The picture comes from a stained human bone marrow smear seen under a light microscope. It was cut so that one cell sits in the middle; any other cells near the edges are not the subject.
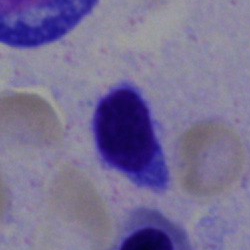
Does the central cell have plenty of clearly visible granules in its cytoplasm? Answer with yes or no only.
No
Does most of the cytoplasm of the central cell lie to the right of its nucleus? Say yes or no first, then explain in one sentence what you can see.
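Yes. A scant rim of blue cytoplasm shows mainly at the lower-right end.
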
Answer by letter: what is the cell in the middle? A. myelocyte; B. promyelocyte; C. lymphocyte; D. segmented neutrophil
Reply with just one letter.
C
